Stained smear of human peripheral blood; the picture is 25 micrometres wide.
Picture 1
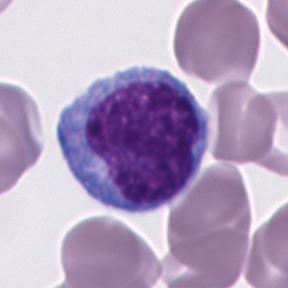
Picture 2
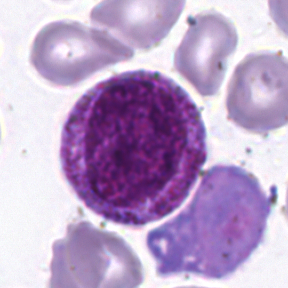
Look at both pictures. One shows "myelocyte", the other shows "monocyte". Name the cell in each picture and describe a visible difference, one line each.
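The cell in picture 1 is a monocyte. No distinct granules are seen in the cytoplasm.
The cell in picture 2 is a myelocyte. The cytoplasm is packed with fine reddish-purple granules.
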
